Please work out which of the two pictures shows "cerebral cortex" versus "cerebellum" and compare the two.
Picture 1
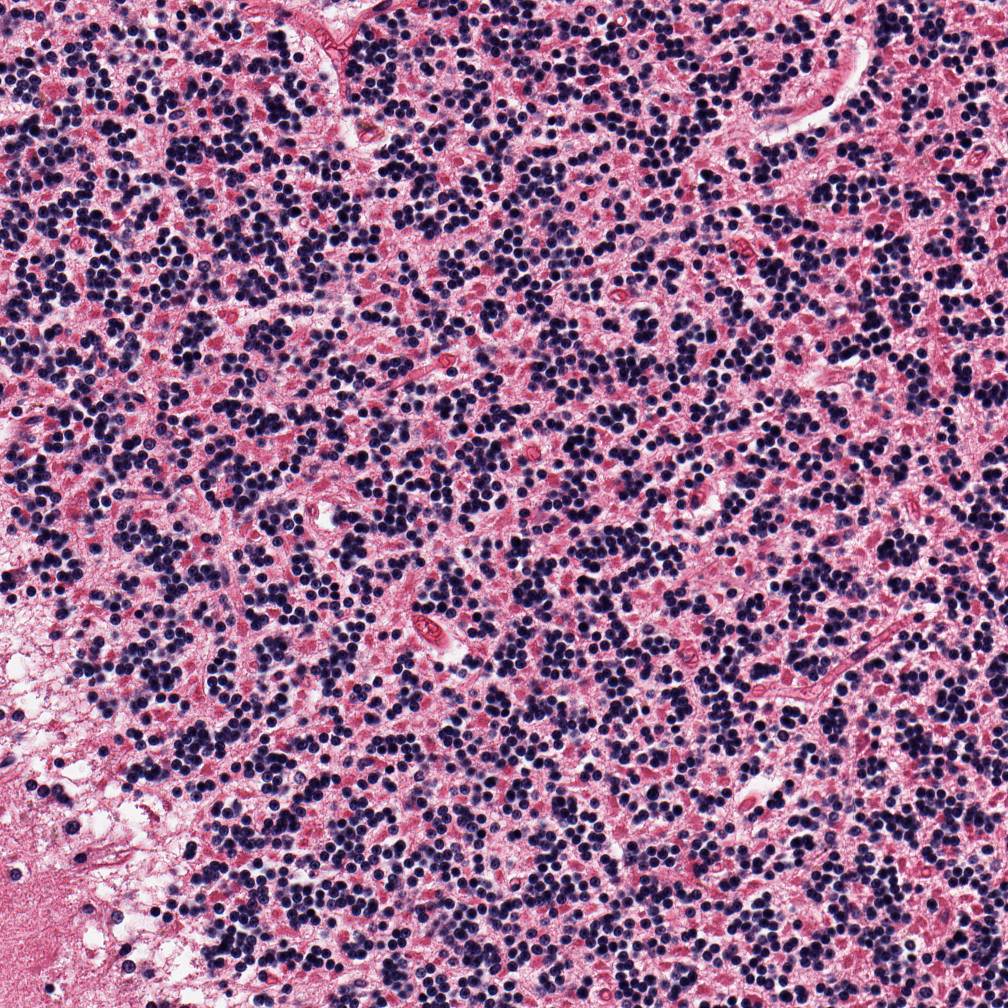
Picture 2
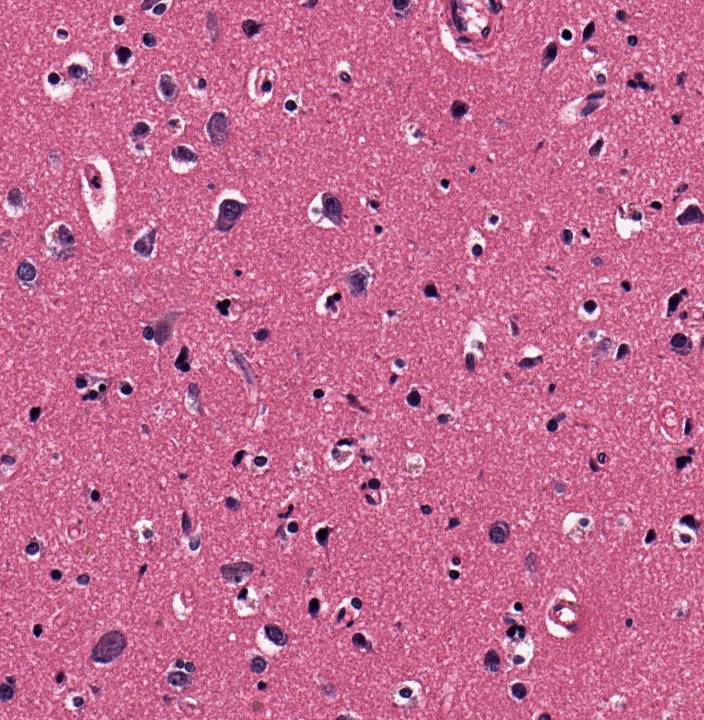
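Picture 1: cerebellum. Picture 2: cerebral cortex. Picture 1 has small, round, darkly stained nuclei densely packed across almost the whole field. These are granule cells, with deeply basophilic nuclei and hardly any visible cytoplasm. Between the clusters lie small irregular islands of pale pink, finely fibrillary material without nuclei. The lower left corner is paler and fibrillary pink, with few nuclei. In picture 2, cells lie singly and fairly evenly scattered over the whole field, not grouped into glands, tubules or other units. The most numerous are small round, densely dark-staining nuclei with little visible cytoplasm. Scattered larger cells have paler, more open nuclei and a rim of purplish cytoplasm, some with an angular outline. There is a small thin-walled vessel at the top edge, near the centre.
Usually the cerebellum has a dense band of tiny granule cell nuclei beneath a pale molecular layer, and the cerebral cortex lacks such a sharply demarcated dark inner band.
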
